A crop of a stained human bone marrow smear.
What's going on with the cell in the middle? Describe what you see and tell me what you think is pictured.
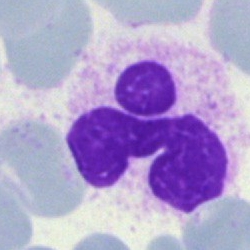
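You've got a nucleus split into three lobes here, with dense chromatin staining dark purple. The cytoplasm has a pale pink background and is filled with many fine pink-lilac granules. So that's a segmented neutrophil.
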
